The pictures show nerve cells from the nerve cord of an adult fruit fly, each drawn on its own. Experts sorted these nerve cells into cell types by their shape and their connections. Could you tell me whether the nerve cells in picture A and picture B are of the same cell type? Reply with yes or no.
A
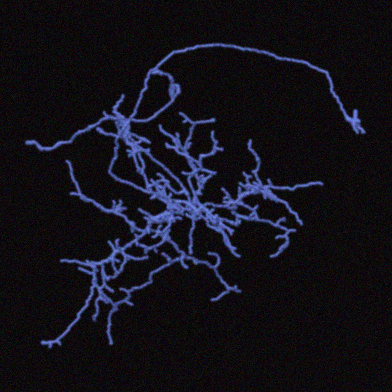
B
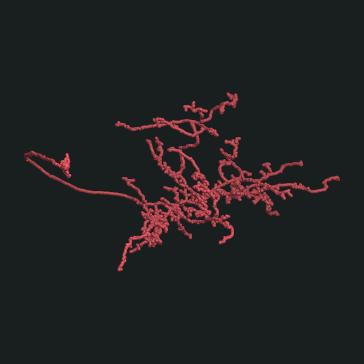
yes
